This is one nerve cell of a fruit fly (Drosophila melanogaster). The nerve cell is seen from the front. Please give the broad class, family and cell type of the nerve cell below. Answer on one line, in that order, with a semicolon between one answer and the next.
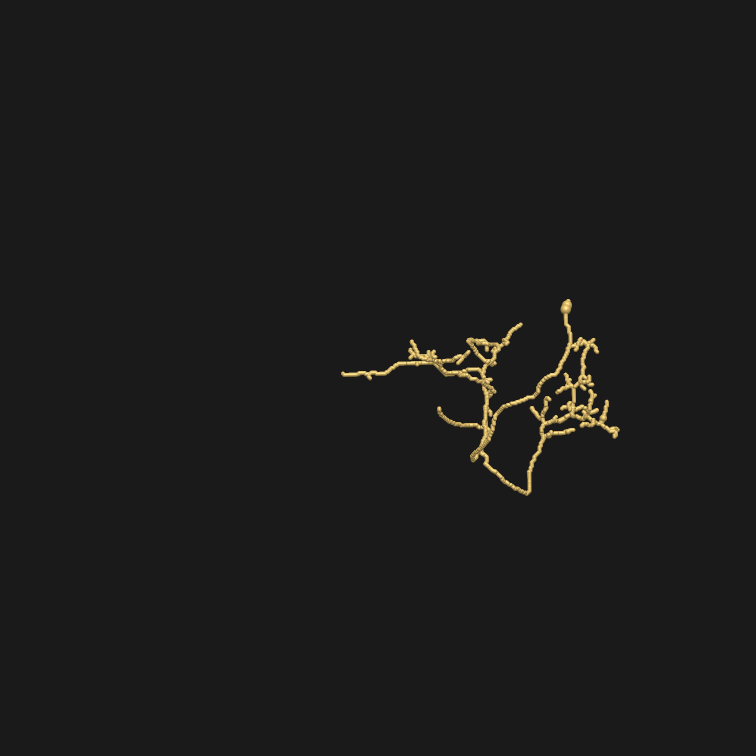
nerve-cord intrinsic neuron; hemilineage 09A; IN09A064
